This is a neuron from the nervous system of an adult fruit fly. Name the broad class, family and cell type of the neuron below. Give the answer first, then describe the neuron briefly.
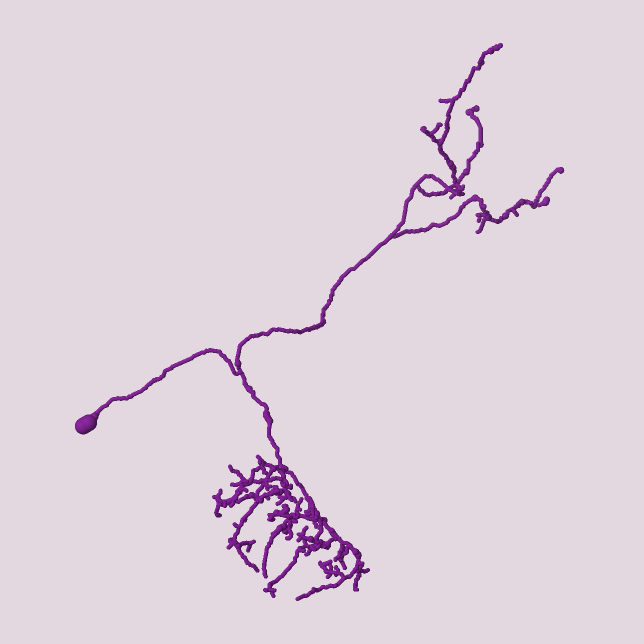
Its broad class is visual projection neuron. The family is hemilineage VLPp&l1_lateral. Its cell type is LC40. The picture shows dozens of branch ends. In this view it is about as wide as it is tall.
